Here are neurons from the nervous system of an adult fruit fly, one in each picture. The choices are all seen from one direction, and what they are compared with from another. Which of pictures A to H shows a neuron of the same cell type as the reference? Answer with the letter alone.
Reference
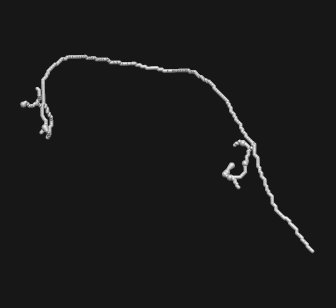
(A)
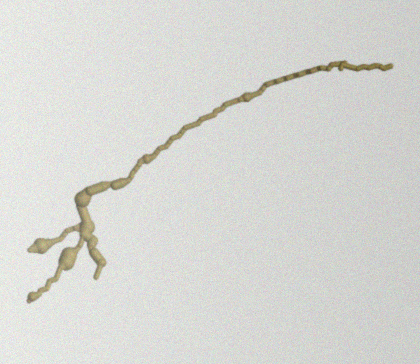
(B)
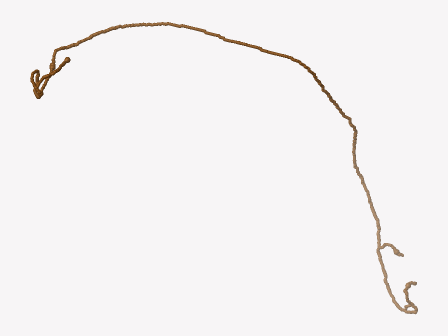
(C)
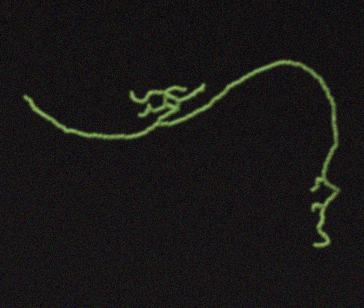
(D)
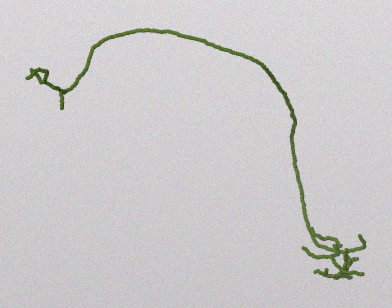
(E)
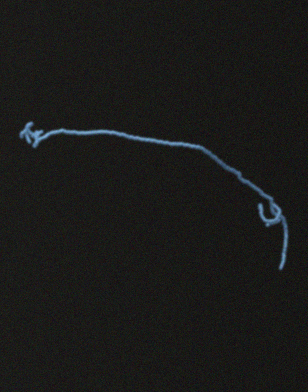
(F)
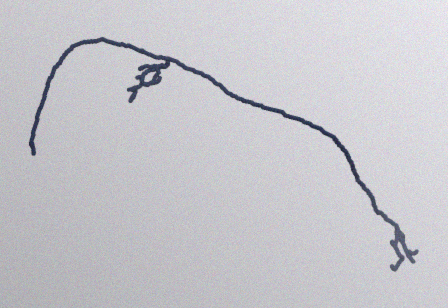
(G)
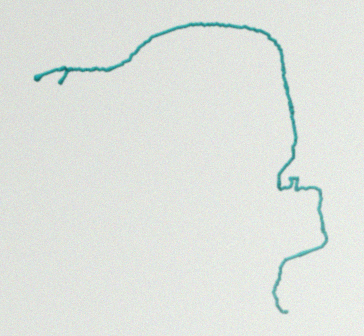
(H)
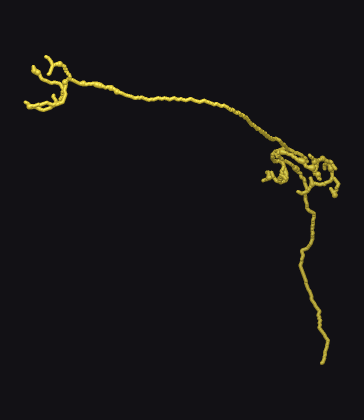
A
